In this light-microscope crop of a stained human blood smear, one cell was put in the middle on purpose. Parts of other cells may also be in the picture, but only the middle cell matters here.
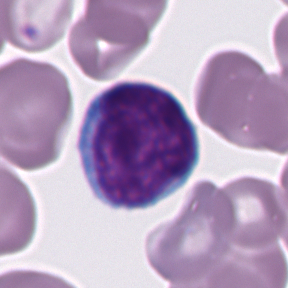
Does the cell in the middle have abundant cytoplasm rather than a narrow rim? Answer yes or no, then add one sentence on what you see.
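No. The cytoplasm forms only a thin rim around the nucleus.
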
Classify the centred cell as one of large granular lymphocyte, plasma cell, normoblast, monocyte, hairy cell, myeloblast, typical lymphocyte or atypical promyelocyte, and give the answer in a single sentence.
The cell sitting right in the middle is a typical lymphocyte.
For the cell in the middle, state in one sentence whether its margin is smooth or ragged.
In short, the margin is smooth with no projections at all.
